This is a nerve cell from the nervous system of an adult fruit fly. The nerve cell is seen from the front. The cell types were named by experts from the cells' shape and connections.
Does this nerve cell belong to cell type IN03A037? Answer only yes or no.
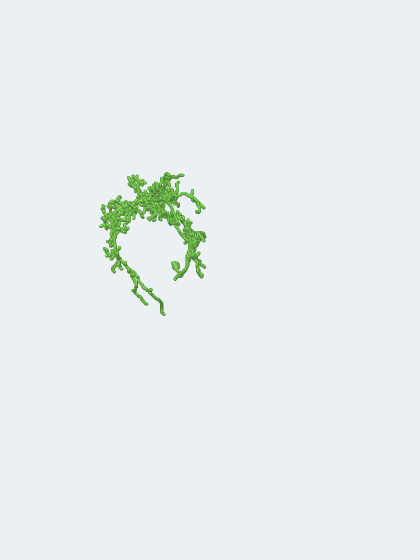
yes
